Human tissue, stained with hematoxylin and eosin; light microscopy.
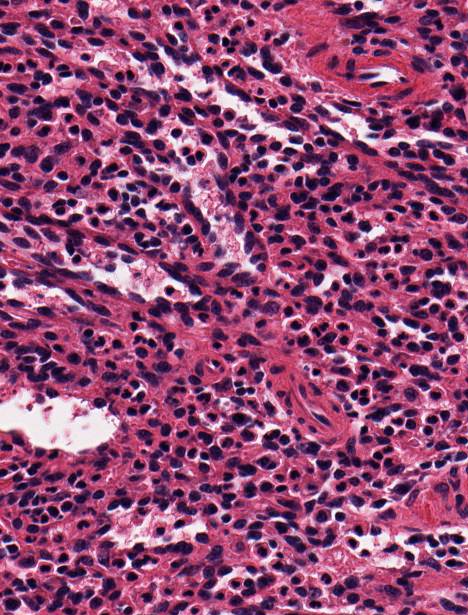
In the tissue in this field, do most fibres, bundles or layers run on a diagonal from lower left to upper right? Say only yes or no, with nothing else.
No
